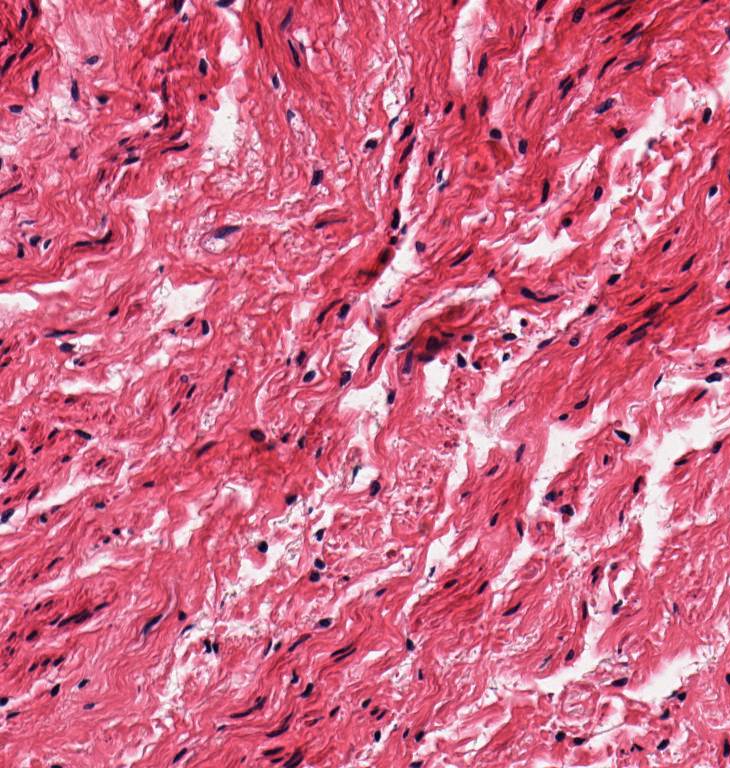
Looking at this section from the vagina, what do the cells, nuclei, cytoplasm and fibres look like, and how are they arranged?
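Composition: densely packed pink fibrous tissue across the whole field, with no epithelium anywhere. Fibre shape: wavy, not straight. Staining: deep, strong pink with eosin. Nuclei: dark, elongated and spindle-shaped, lying along the length of the fibres.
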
